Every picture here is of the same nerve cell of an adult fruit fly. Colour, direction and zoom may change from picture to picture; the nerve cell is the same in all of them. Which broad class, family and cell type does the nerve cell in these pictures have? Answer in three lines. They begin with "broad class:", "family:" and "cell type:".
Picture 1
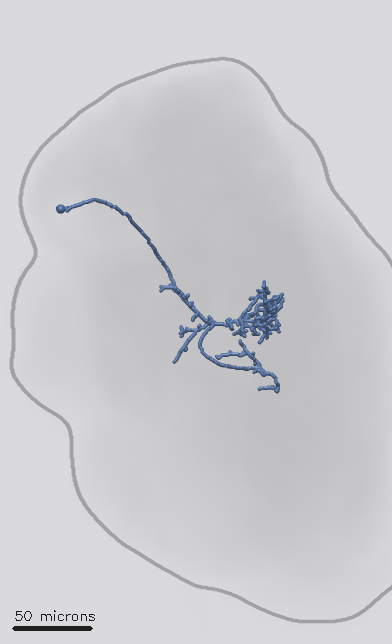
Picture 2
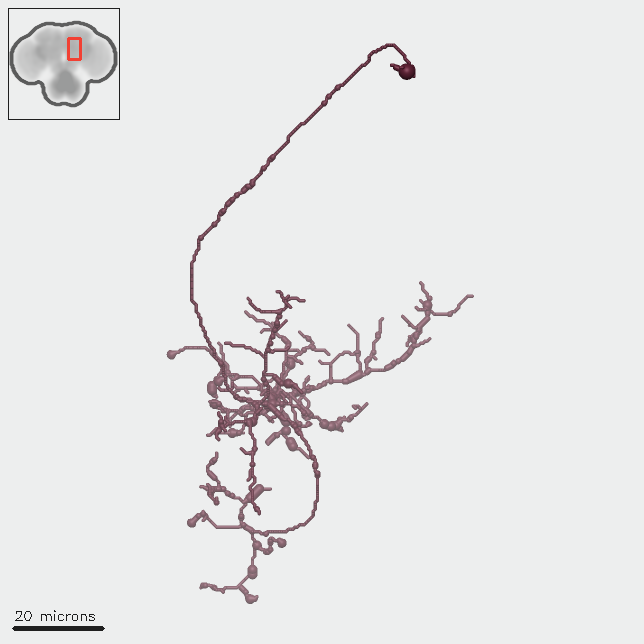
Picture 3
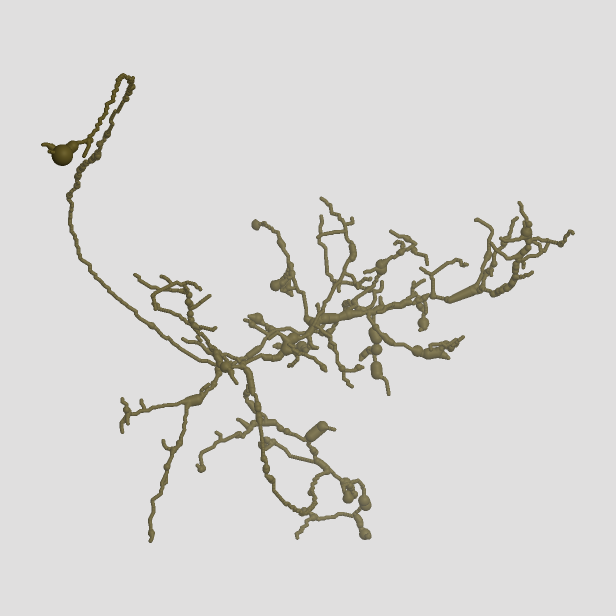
broad class: central-brain intrinsic neuron
family: hemilineage AOTUv1_ventral
cell type: PS022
